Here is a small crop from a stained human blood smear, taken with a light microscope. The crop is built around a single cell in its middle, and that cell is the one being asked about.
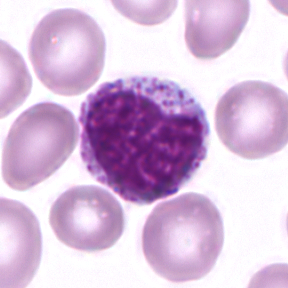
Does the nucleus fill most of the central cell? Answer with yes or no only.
Yes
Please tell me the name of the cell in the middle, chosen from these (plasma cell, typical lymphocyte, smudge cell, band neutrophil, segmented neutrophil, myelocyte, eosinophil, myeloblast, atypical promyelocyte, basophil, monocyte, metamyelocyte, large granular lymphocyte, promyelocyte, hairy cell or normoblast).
metamyelocyte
